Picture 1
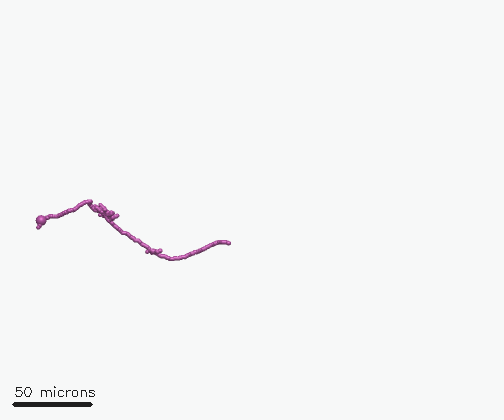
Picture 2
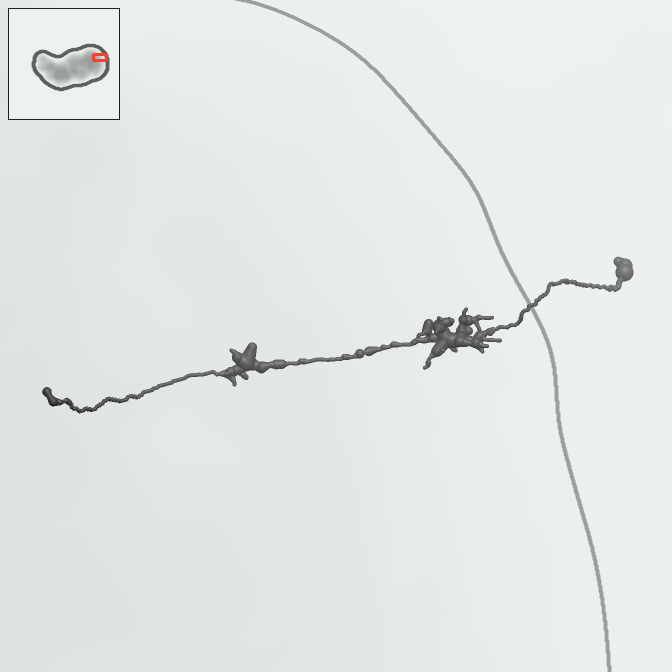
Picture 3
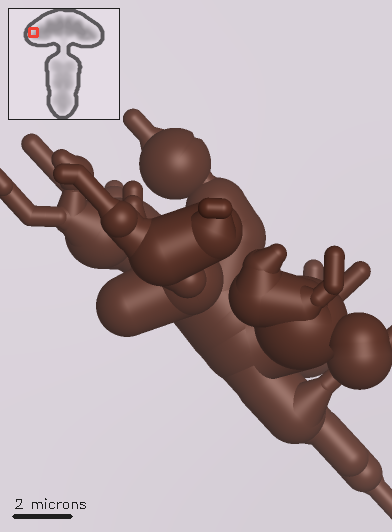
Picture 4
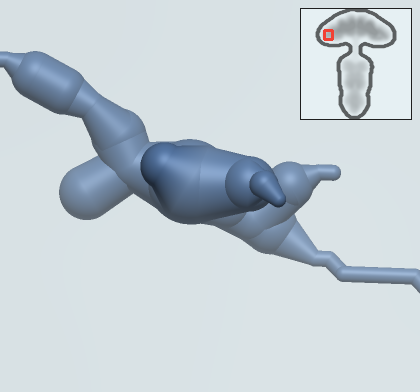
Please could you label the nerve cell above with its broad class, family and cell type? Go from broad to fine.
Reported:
optic-lobe intrinsic neuron; Tm; Tm1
